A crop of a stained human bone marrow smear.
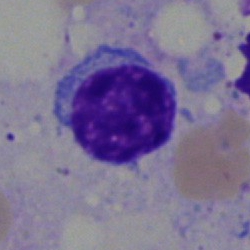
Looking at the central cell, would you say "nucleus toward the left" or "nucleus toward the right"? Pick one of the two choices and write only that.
Nucleus toward the right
